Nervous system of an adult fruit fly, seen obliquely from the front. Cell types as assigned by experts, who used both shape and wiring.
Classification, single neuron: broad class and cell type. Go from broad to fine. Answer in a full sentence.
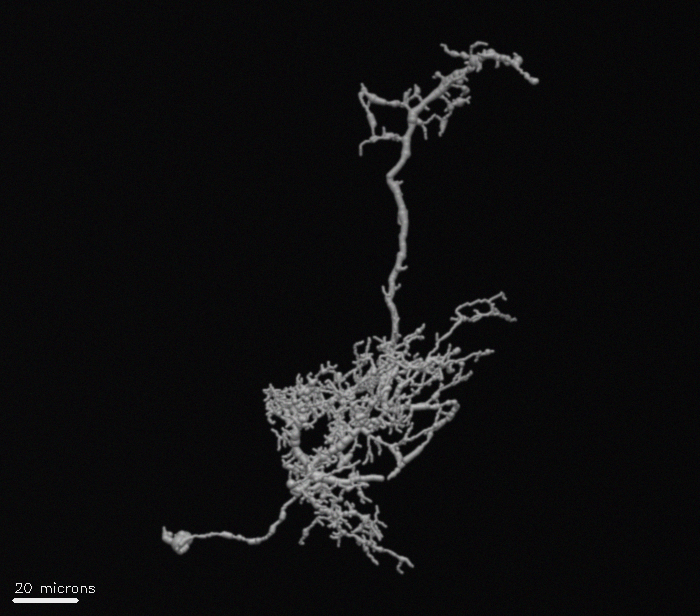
A central-brain intrinsic neuron, type CB0629.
